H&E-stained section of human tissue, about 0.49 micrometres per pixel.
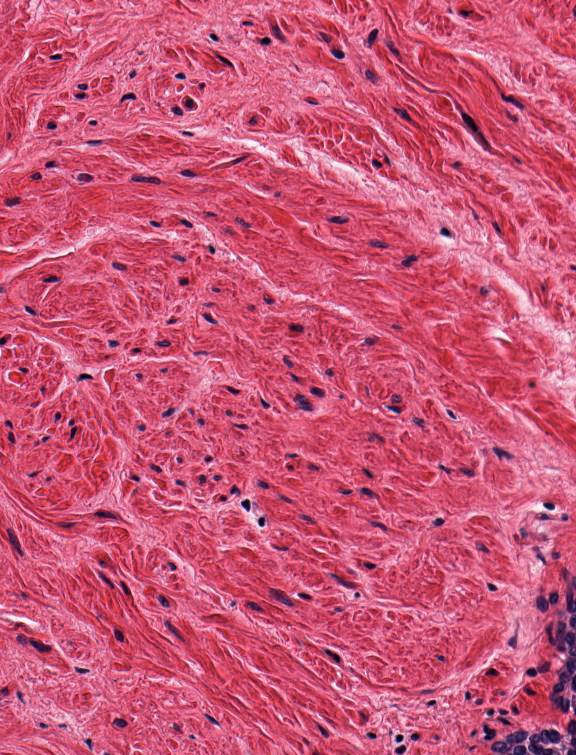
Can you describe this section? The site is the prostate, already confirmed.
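Muscle cell cytoplasm stains bright pink-red. A dense cluster of small, dark, round nuclei occupies the bottom right corner. Neither epithelium nor fat cells appear anywhere in the field.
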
